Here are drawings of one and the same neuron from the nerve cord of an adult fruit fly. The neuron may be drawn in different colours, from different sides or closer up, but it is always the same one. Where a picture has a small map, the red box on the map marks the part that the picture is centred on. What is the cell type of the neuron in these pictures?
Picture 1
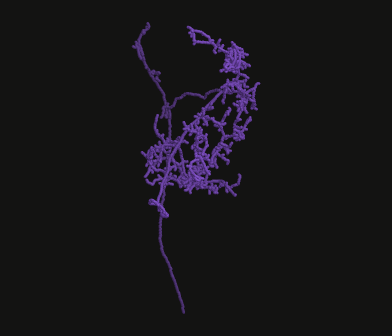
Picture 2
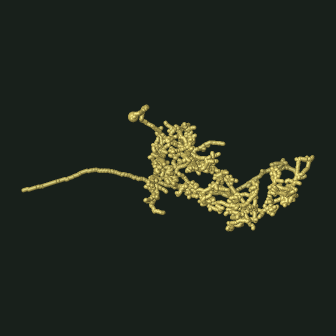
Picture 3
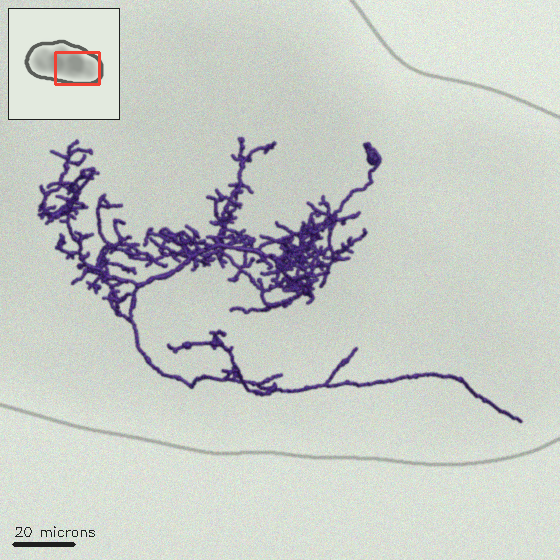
AN14B012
